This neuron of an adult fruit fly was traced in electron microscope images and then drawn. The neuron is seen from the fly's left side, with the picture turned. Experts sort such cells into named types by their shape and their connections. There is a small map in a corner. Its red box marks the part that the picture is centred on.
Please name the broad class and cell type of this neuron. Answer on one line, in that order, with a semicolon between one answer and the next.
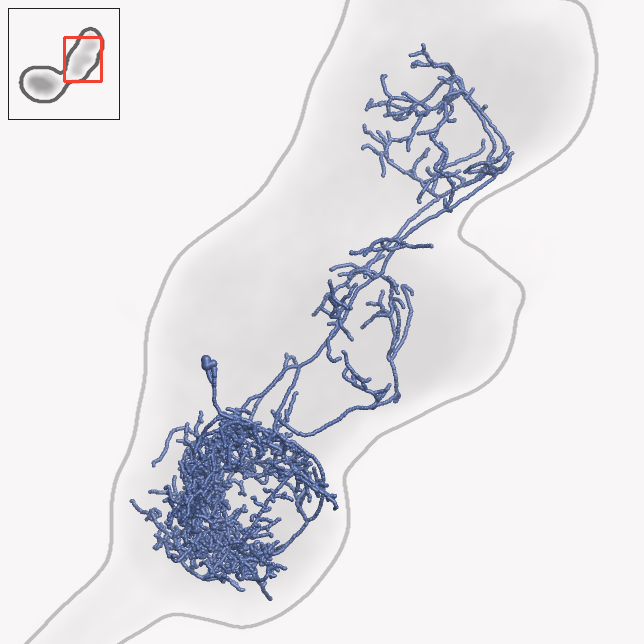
nerve-cord intrinsic neuron; INXXX003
